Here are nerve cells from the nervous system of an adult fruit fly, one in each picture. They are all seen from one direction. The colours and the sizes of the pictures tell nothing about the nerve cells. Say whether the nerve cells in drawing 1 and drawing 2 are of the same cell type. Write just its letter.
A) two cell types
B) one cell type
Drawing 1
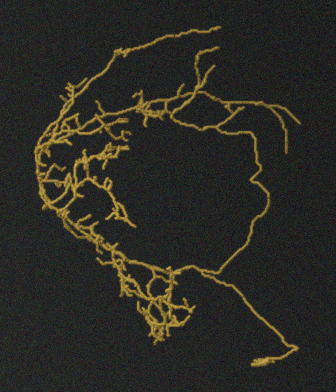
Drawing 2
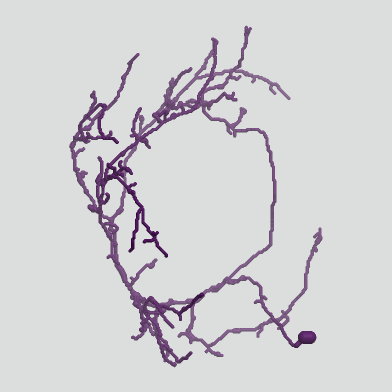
B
